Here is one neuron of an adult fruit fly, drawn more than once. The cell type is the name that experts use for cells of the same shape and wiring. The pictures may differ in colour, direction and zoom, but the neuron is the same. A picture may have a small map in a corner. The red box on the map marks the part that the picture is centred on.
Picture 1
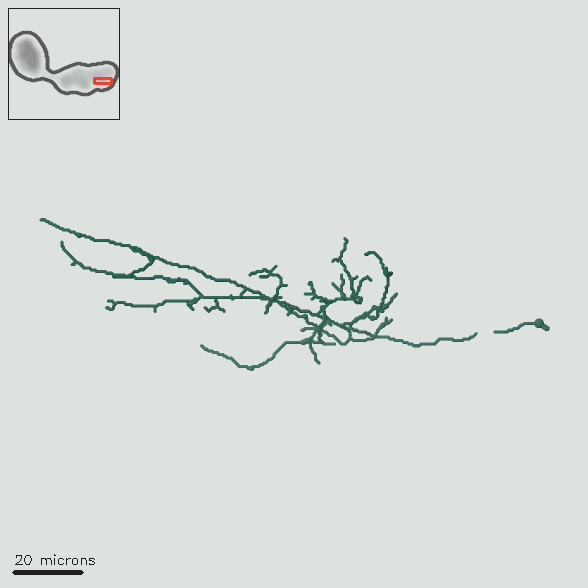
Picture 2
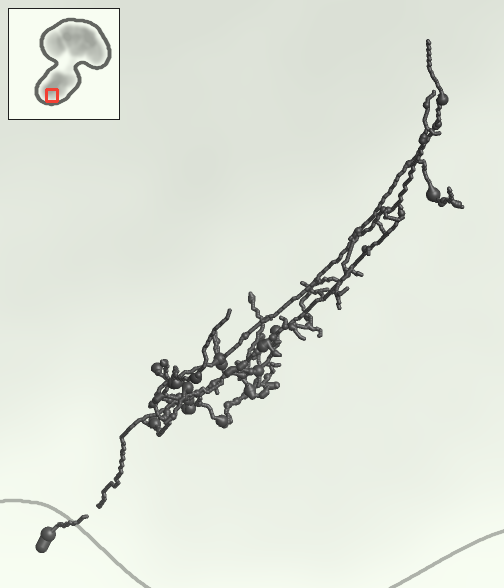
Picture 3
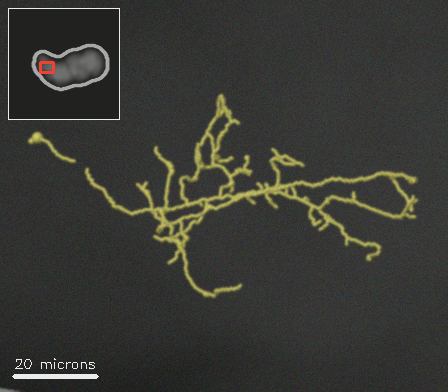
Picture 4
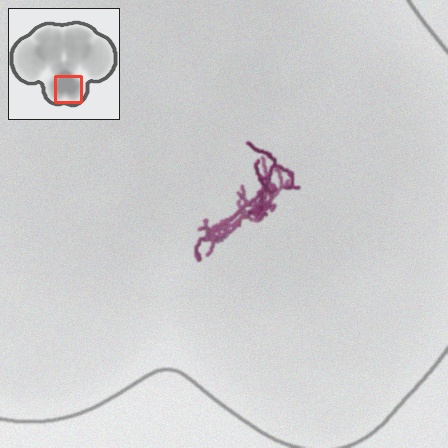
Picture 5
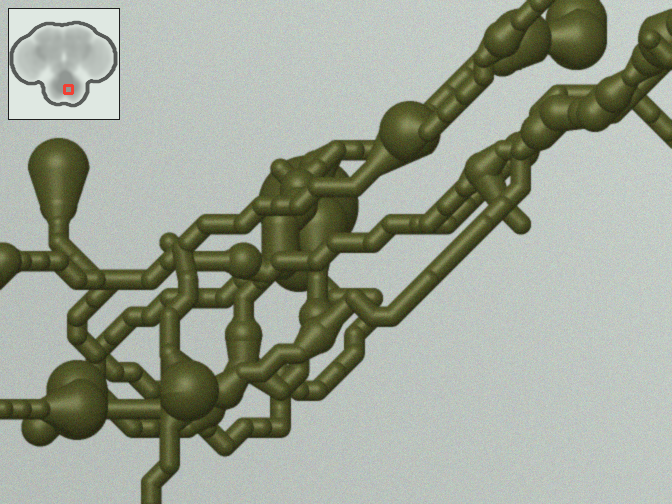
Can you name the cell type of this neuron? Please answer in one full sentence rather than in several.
Classified by cell type, this neuron is IN01B084.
